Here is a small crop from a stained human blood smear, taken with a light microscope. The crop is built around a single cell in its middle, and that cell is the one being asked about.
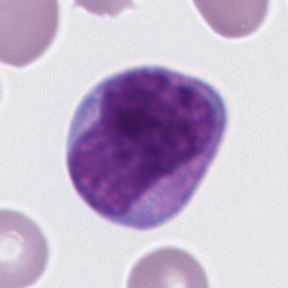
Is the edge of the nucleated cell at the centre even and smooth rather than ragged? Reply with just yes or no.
Yes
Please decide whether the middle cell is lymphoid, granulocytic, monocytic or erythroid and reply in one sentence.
To the granulocytic lineage belongs the cell in the middle of the crop.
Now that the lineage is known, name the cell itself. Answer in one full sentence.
Classified as an atypical promyelocyte is the cell in the middle of this crop.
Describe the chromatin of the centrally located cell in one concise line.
Heads up, the chromatin is fine with no coarse clumps in it.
